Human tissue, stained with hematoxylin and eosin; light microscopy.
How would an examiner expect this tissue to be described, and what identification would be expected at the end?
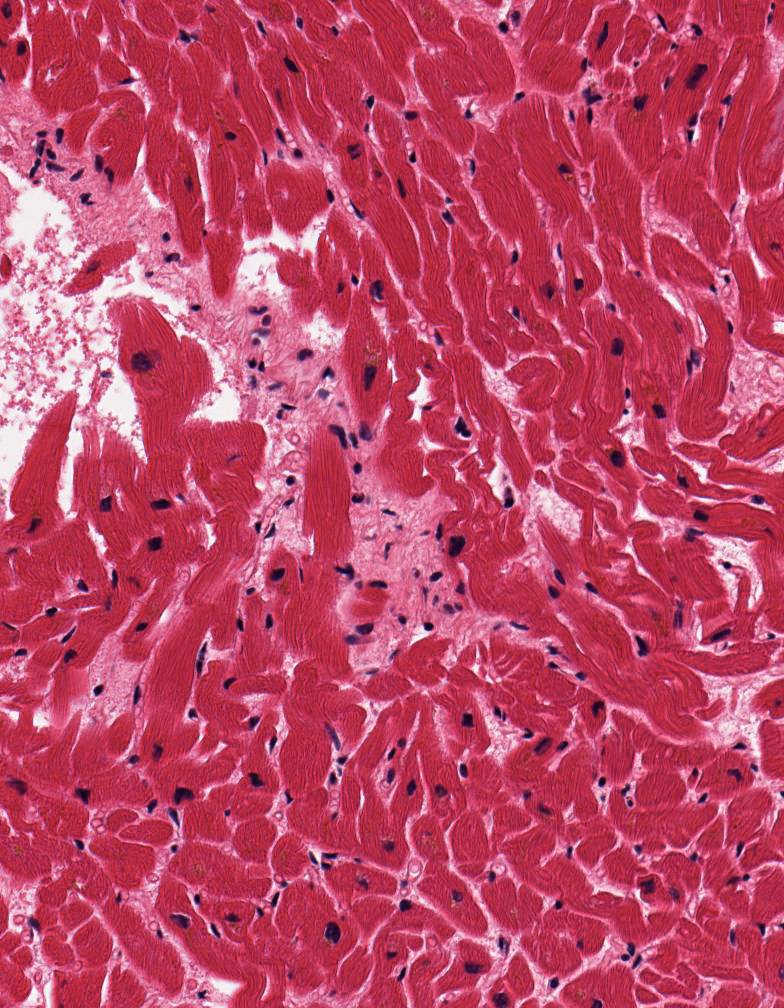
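Muscle fibres branch and join neighbours. Upper right, they're cut lengthwise; lower down, many across or obliquely. Some hold small golden-brown granules by the nucleus. Pale pink wispy stroma with scattered small dark nuclei runs upper left to centre. It's the left ventricle of the heart.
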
